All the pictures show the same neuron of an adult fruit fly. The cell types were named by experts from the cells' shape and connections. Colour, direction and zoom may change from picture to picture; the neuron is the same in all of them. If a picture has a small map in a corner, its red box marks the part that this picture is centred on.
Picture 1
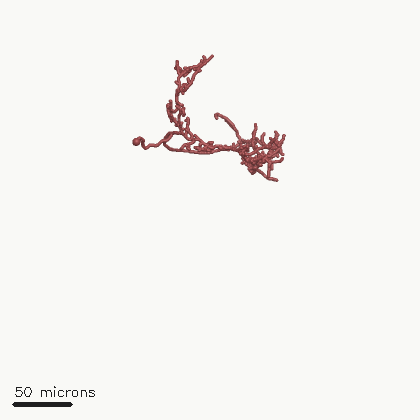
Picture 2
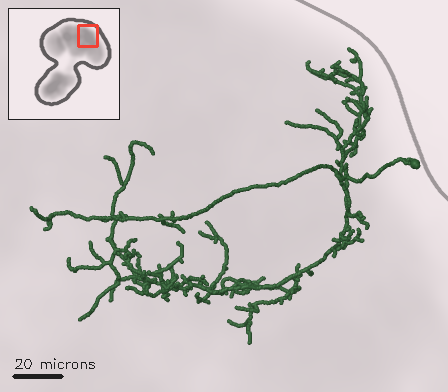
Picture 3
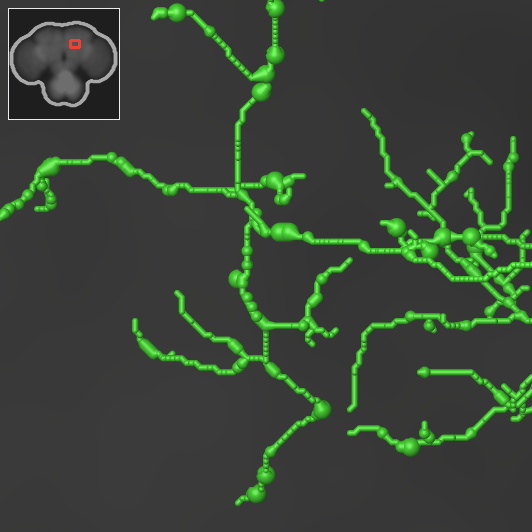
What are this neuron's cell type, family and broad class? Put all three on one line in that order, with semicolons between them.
PLP057; hemilineage SLPa&l1_anterior; central-brain intrinsic neuron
